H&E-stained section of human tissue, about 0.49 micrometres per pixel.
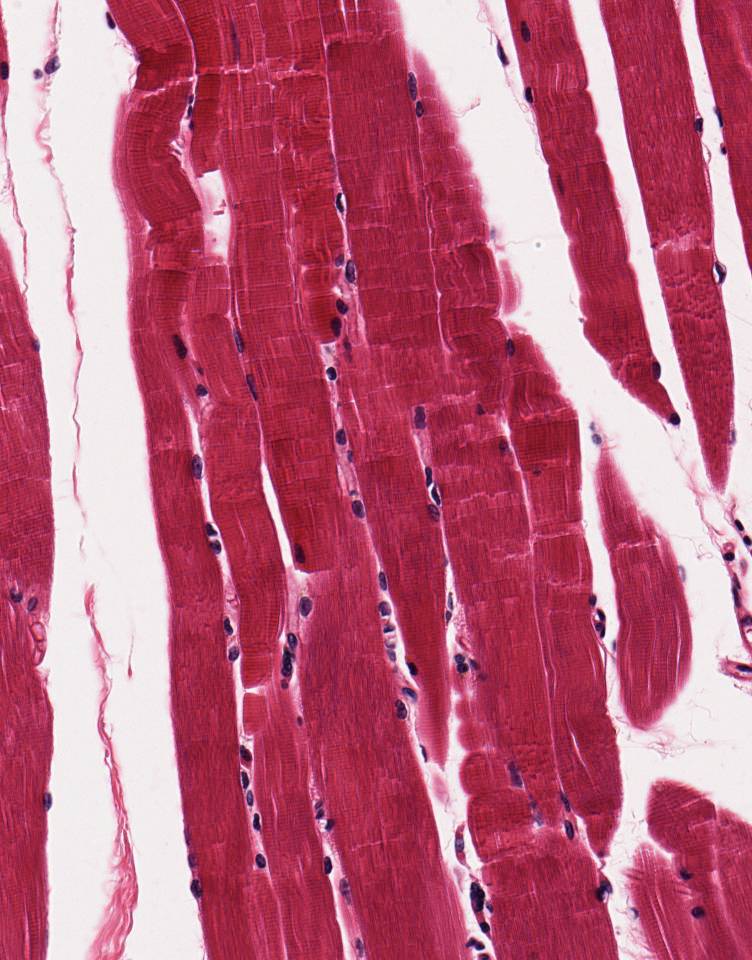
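Skeletal muscle. Long parallel fibres, running roughly from top to bottom, fill most of the field and show fine, regular cross-striations across their width. Small, dark, oval nuclei sit at the fibre edges rather than in their centres. The cytoplasm stains a deep, uniform red-pink.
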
